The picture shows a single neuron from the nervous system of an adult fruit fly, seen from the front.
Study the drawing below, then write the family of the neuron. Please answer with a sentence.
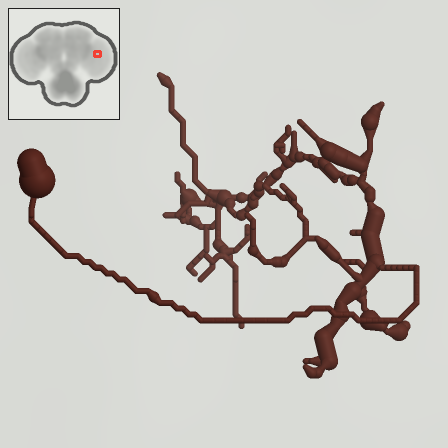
The family is Mi.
